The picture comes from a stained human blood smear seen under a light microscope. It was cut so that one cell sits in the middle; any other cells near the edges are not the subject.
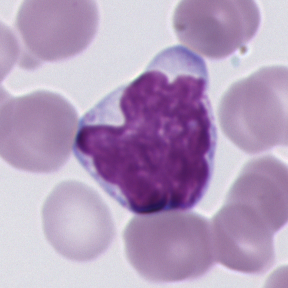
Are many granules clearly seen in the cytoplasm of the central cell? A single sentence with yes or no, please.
No, within the cytoplasm of the cell there is no visible granule.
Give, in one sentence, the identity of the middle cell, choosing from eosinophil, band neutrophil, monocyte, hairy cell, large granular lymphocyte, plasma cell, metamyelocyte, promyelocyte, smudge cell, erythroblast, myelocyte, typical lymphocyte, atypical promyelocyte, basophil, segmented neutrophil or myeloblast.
Whatever else lies nearby, the middle cell is a large granular lymphocyte.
